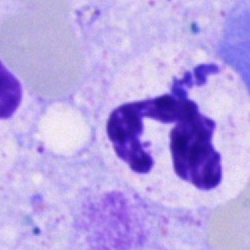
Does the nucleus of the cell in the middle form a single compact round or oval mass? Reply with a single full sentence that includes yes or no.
No, the nucleus takes the form of a curved band with no separate lobes.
